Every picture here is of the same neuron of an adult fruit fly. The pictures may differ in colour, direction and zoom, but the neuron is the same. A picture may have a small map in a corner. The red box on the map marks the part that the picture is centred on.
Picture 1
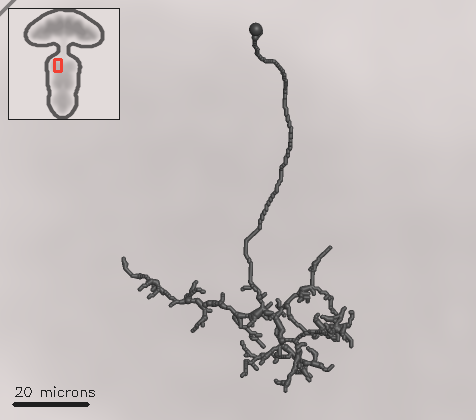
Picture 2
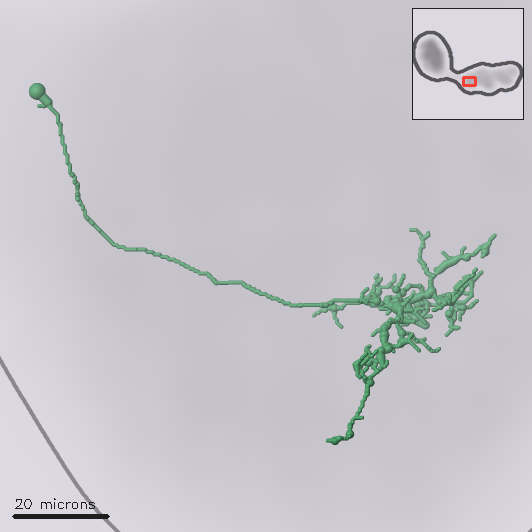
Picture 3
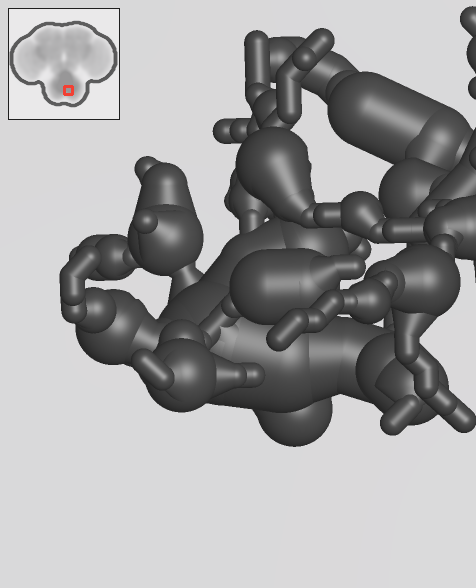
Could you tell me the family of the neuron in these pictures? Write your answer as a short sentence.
The family is hemilineage 09A.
